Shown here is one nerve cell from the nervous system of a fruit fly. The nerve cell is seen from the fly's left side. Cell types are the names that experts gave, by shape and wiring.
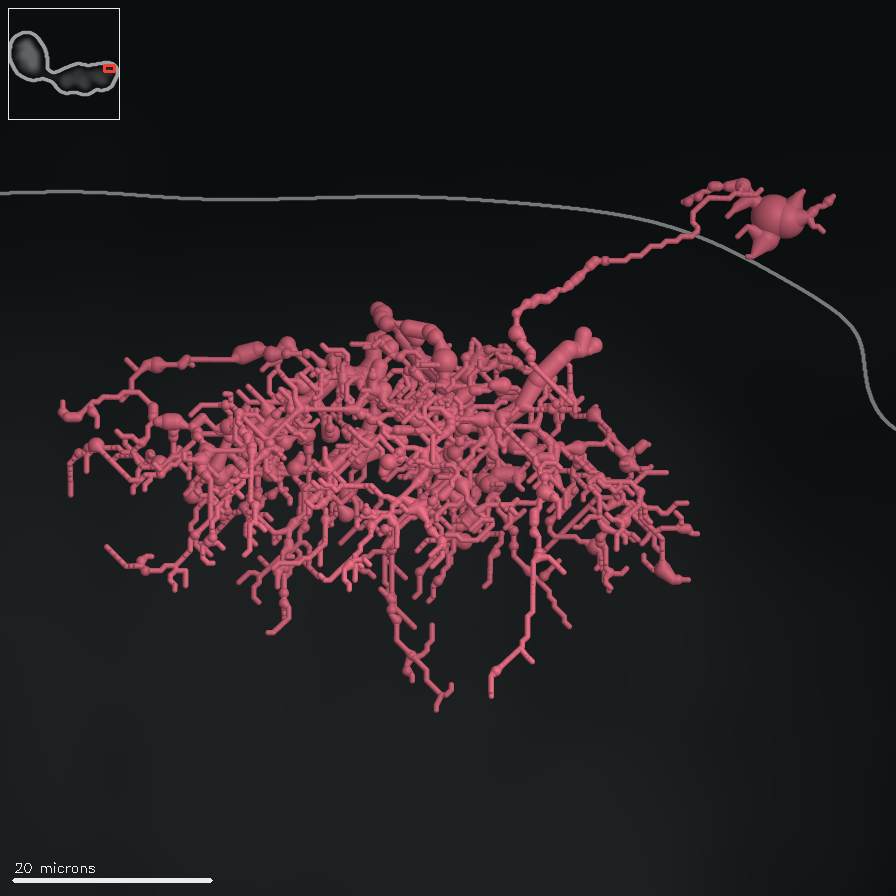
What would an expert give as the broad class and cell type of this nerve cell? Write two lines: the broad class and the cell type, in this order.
nerve-cord intrinsic neuron
INXXX309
